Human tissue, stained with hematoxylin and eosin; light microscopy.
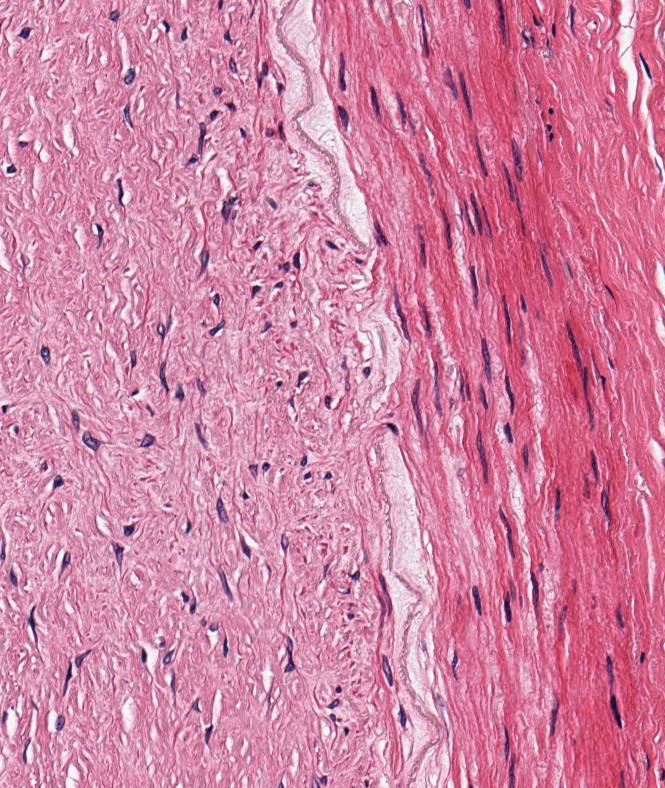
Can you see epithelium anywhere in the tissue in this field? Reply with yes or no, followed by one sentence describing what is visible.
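No. No epithelium is present anywhere in the field.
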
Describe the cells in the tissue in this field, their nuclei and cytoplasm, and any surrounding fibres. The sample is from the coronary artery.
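Two zones, divided by a thin, dark, wavy line running top to bottom, with a narrow pale band alongside it. Right zone: densely packed eosinophilic fibres running top to bottom, parallel to the boundary; dark, elongated, cigar-shaped nuclei lie along the fibres. Left zone: sparse, scattered cells with small spindle-shaped or stellate nuclei.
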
